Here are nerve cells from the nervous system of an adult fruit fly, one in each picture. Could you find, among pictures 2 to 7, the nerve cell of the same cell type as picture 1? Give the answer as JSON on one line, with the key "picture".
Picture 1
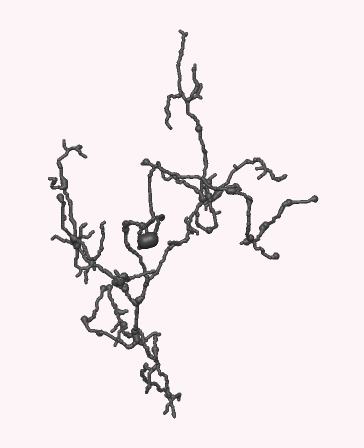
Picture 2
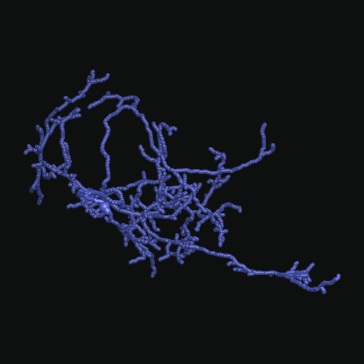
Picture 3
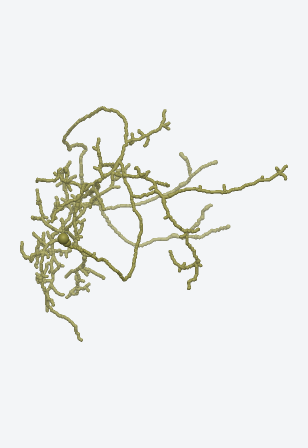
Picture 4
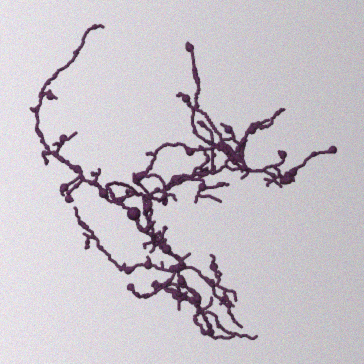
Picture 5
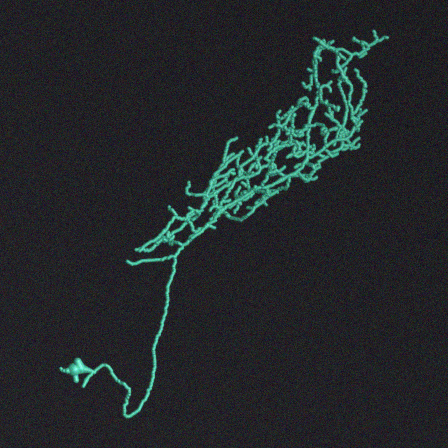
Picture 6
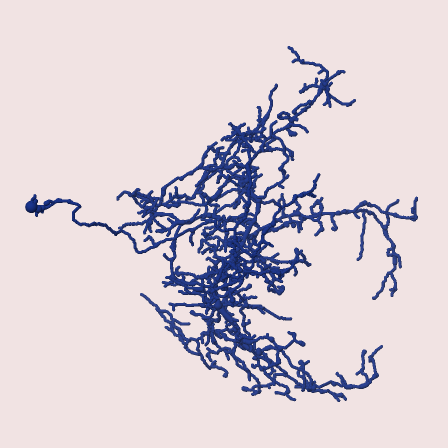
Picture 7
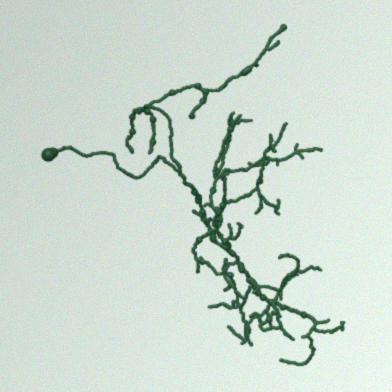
{"picture": 4}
